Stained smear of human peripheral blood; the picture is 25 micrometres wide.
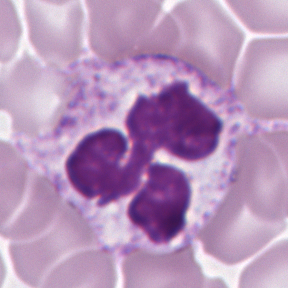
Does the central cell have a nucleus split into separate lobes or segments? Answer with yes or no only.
Yes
